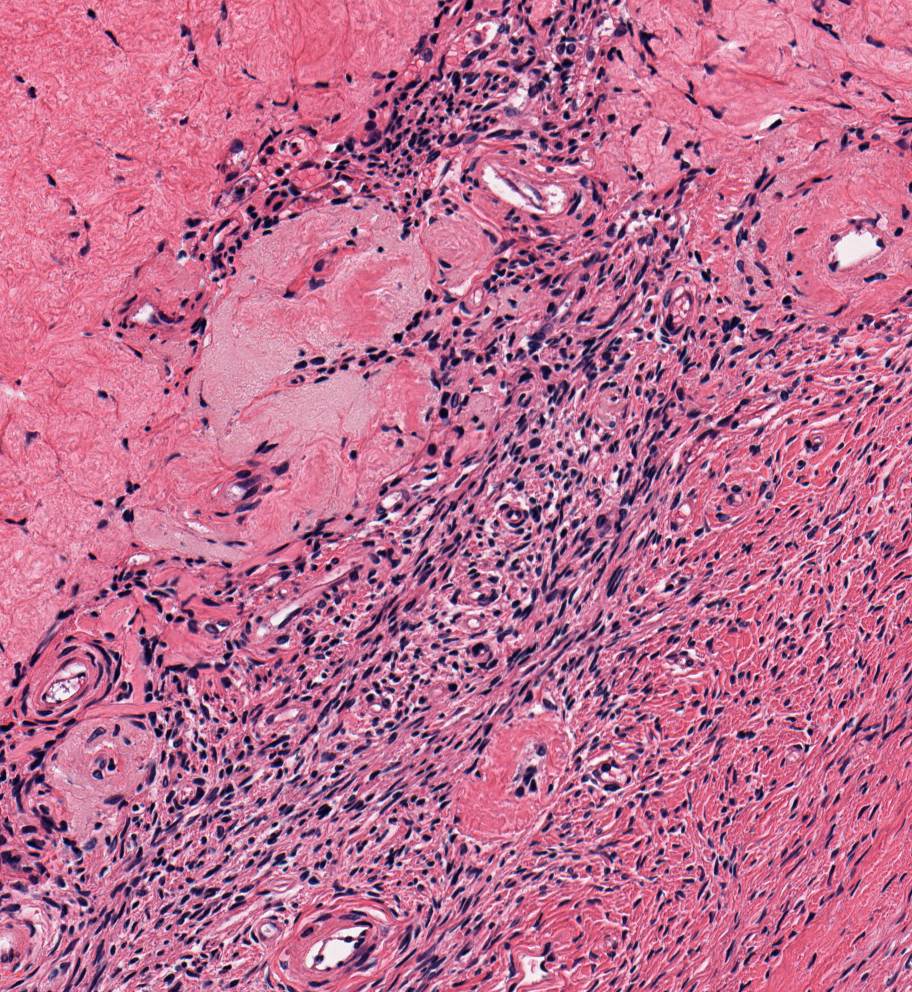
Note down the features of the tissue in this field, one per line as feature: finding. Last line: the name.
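Band: densely packed cells, upper middle diagonally to lower left, between less cellular collagen
Nuclei: mostly elongated to oval, darkly stained
Vessels: many small, thick concentric pink walls, narrow lumens
Glassy area: rounded, pale, smooth pink, left of upper centre, paler than the collagen
Name: ovary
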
